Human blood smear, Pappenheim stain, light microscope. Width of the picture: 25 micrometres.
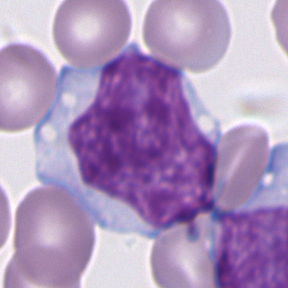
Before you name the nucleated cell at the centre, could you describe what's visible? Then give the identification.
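The nucleus here has an irregular, angular outline with several corners. Around it the cytoplasm is pale blue, with several small round clear vacuoles lying in it. A thin, darker blue edge marks the cell margin. This one is a myeloblast.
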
